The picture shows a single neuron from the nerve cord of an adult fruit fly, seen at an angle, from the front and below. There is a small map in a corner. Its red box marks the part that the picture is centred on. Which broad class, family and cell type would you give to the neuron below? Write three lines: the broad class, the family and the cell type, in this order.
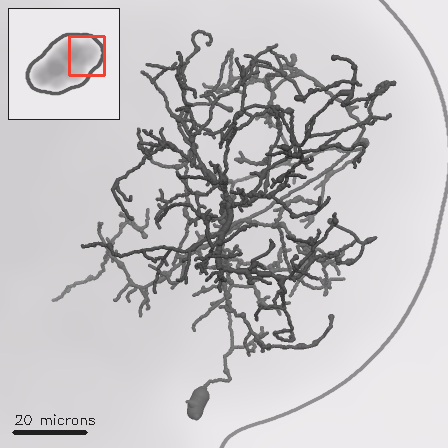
nerve-cord intrinsic neuron
hemilineage 04B
IN04B009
